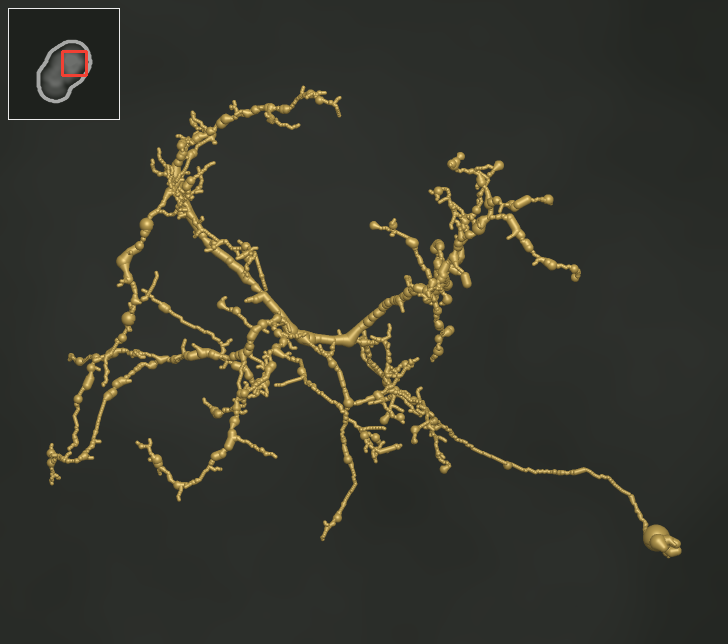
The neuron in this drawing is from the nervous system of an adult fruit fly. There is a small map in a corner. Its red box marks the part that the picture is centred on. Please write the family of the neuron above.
hemilineage 06B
